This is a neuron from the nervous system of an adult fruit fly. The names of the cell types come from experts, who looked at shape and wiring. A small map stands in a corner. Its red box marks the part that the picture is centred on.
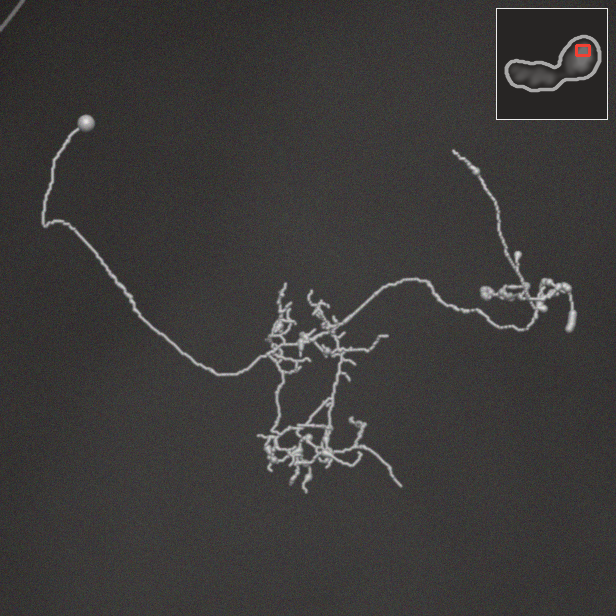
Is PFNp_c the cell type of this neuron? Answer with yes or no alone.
no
